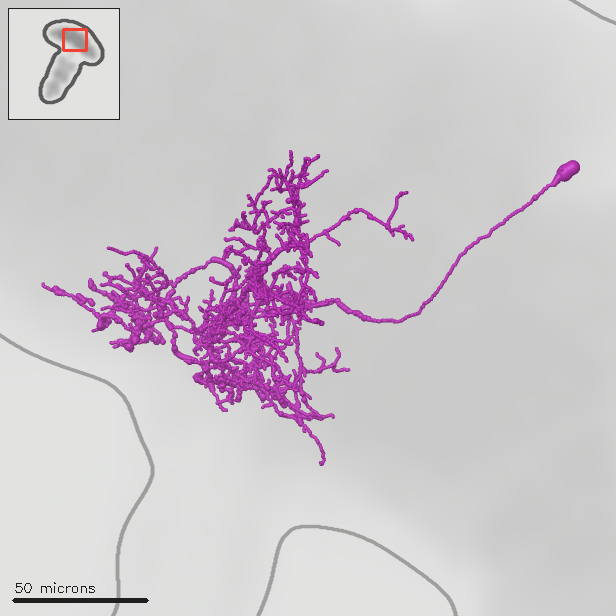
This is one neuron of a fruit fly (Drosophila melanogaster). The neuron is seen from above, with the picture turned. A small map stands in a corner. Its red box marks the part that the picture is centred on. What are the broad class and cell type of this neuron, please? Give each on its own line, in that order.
central-brain intrinsic neuron
IB009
